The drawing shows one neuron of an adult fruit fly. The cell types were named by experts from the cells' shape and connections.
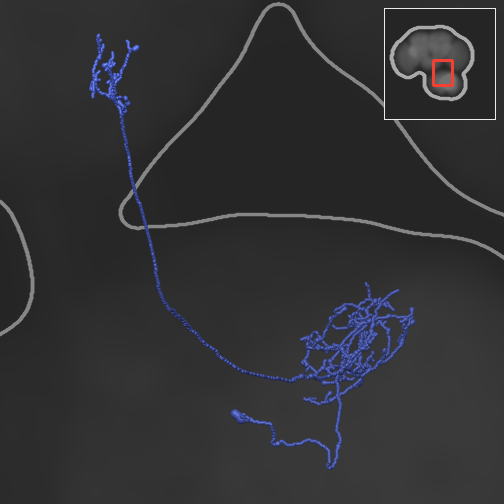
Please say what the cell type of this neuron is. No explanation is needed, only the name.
AN16B081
